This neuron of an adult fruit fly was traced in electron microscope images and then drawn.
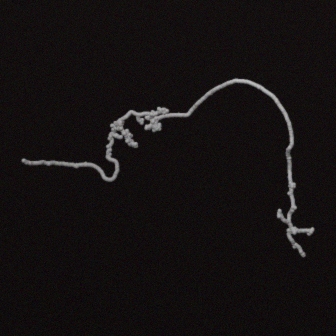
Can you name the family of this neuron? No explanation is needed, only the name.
class olfactory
